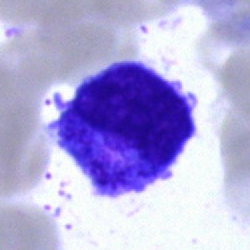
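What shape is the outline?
Roughly round, with a slightly uneven, knobbly edge; small rounded bumps stand out along parts of it.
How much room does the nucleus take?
Most of it, the upper and right part, stained dense, dark violet-blue throughout.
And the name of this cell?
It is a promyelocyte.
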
